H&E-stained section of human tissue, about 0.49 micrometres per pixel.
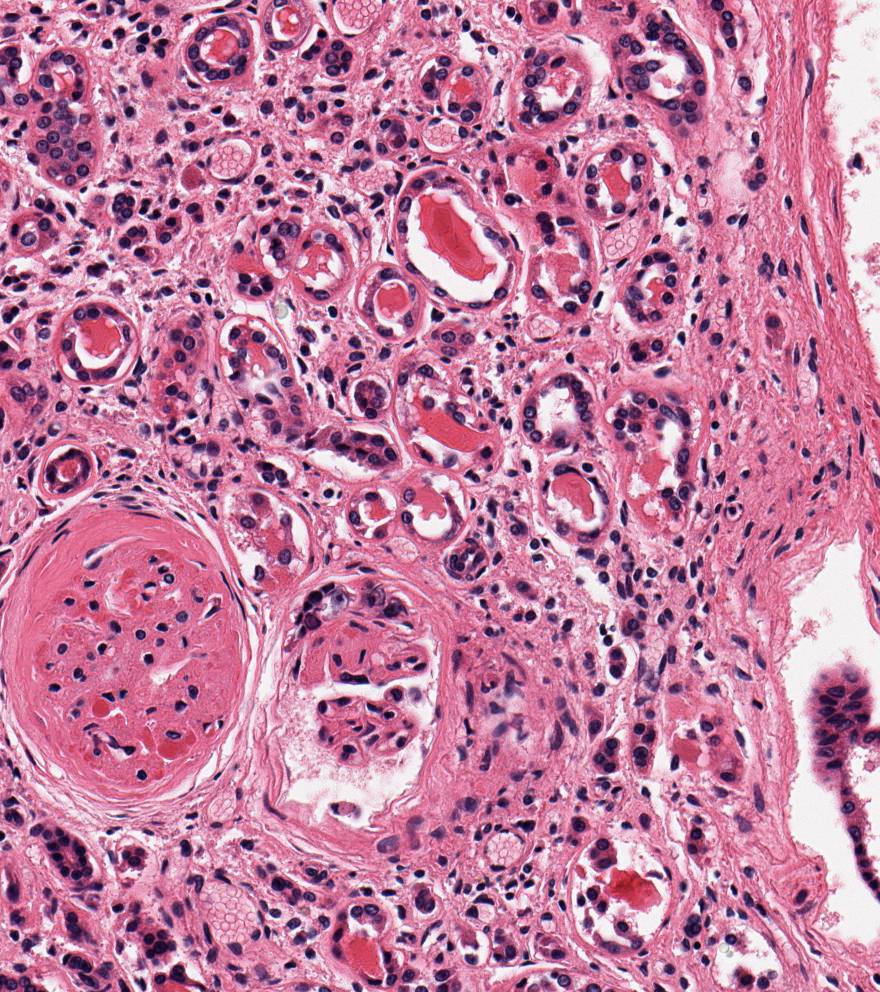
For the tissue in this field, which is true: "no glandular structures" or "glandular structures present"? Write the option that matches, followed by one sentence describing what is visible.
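Glandular structures present. The tubules filling the upper and middle field are small and rounded, lined by low flattened epithelium within thick pink basement membranes.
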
